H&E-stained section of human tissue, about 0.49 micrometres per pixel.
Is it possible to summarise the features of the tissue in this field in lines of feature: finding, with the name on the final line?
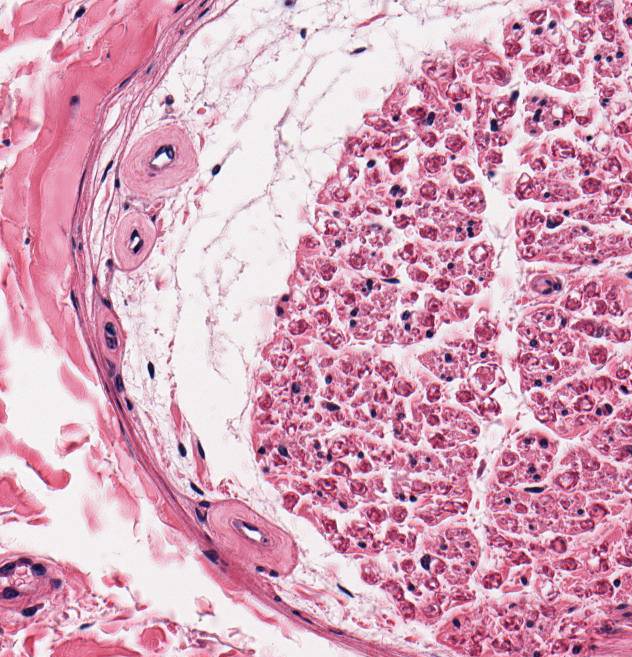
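Bundle: large, tightly grouped fibres in cross section, filling the right half
Fibres: small rounded pink profiles, many with a small central dot
Nuclei: small, dark, scattered between fibres throughout
Vessels: small, thick pink walls, narrow lumens, within the curved band on the left
Name: tibial nerve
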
